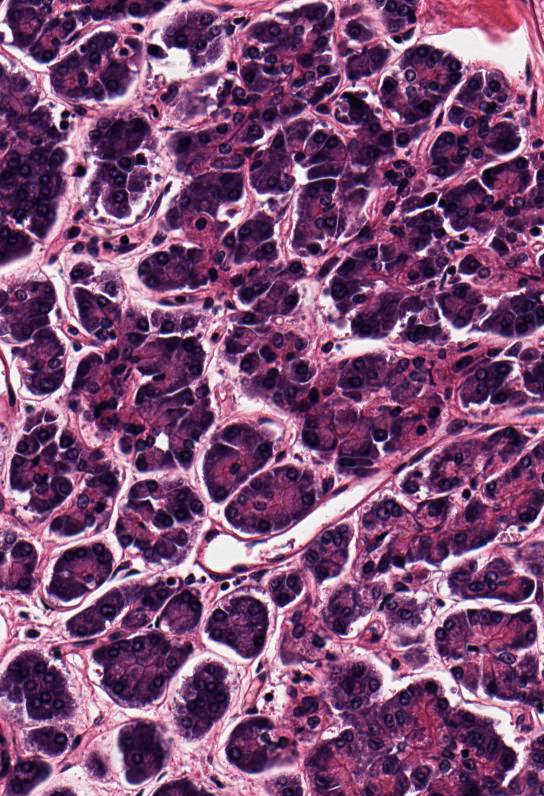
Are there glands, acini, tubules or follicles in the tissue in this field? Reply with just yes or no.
Yes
